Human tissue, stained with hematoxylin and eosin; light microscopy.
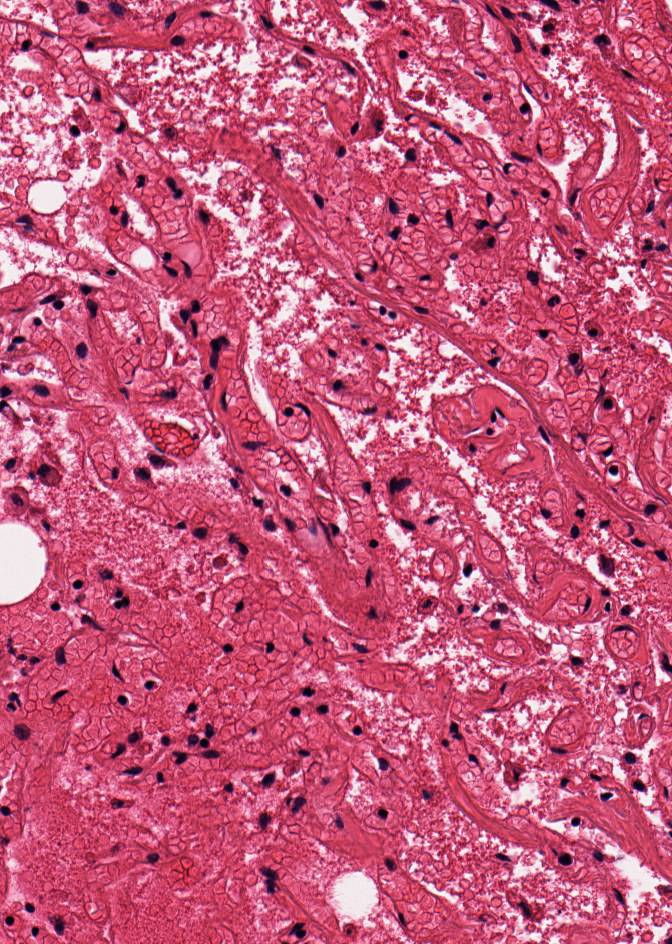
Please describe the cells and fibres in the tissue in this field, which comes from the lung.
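Up top and over on the right, you've got elongated cords of cells running diagonally from upper left down to lower right. Down in the lower left they pack into a more solid, crowded sheet instead of separate cords. Their pink cytoplasm is split by fine lines into lots of small clear vacuoles, so it looks net-like. Nuclei are small, dark, round to oval, no conspicuous nucleoli.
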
